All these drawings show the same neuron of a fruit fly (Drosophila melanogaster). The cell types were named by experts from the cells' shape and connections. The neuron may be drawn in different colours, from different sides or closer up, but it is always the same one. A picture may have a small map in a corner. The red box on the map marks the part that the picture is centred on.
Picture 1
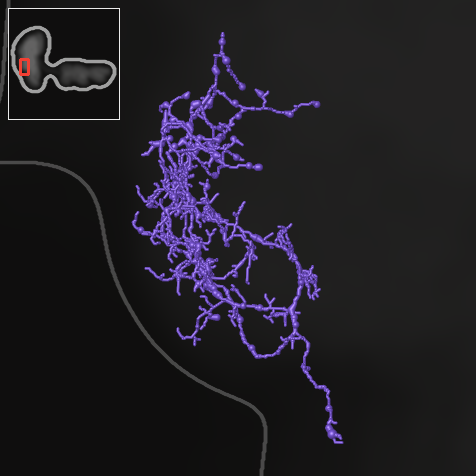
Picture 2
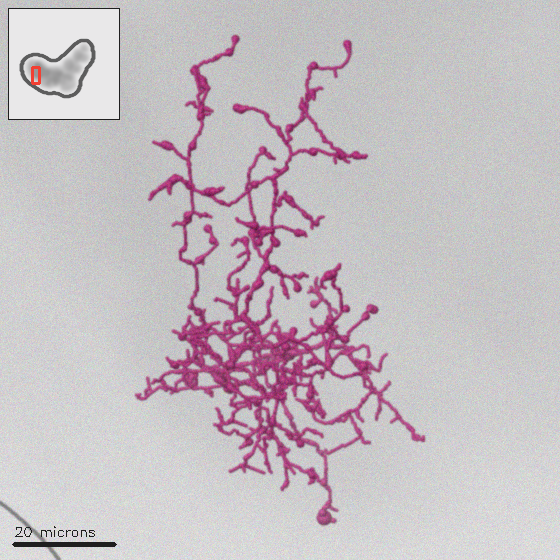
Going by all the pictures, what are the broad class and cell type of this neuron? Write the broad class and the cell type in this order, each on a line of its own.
central-brain intrinsic neuron
CB1565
